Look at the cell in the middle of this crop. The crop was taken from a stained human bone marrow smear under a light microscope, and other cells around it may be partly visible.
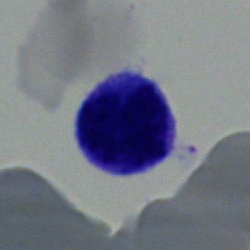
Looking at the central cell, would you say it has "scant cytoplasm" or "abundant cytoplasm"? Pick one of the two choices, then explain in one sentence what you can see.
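Scant cytoplasm. The nucleus fills almost the whole cell.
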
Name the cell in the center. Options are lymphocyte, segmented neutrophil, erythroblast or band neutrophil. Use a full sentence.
What sits at the centre of this crop is a lymphocyte.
